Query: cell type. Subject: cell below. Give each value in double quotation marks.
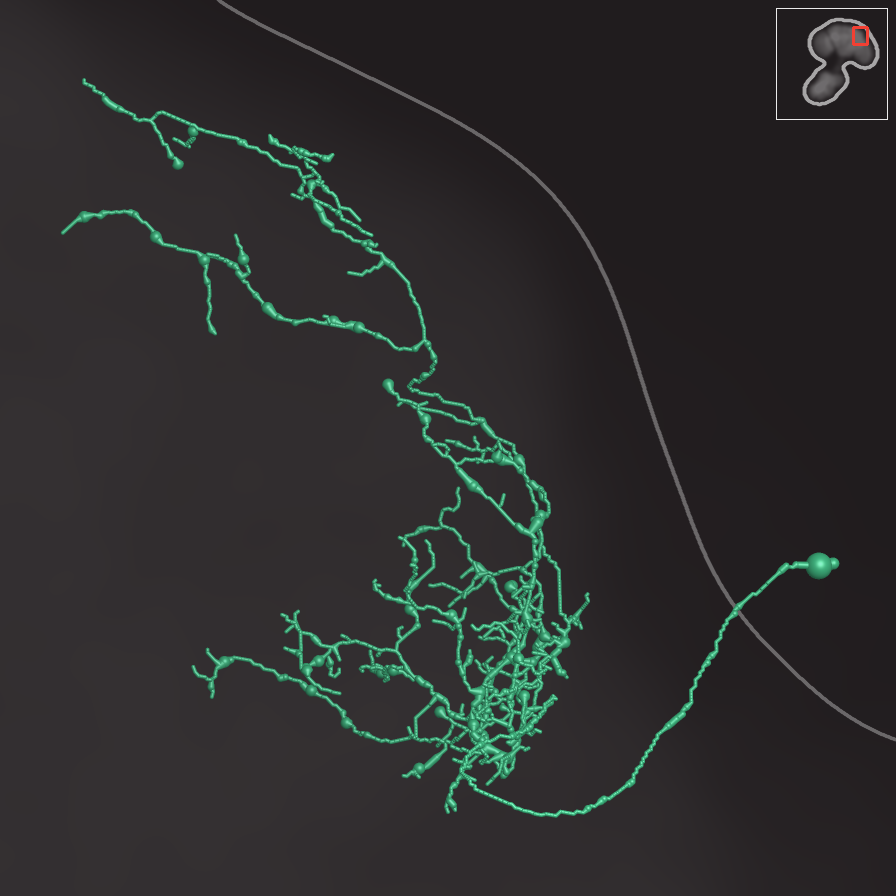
"CB2889"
